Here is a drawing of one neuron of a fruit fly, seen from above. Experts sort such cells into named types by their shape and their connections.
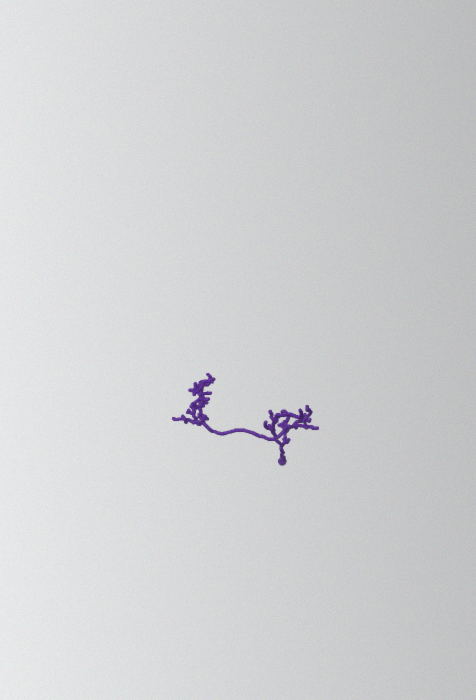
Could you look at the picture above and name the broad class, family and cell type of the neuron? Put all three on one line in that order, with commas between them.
central-brain intrinsic neuron, hemilineage DM6_posterior, CB2462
